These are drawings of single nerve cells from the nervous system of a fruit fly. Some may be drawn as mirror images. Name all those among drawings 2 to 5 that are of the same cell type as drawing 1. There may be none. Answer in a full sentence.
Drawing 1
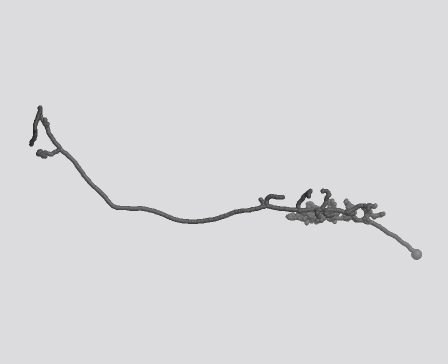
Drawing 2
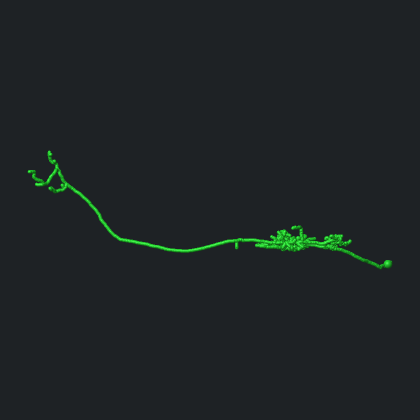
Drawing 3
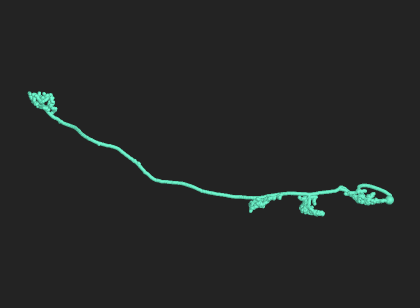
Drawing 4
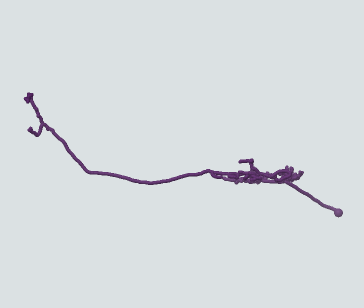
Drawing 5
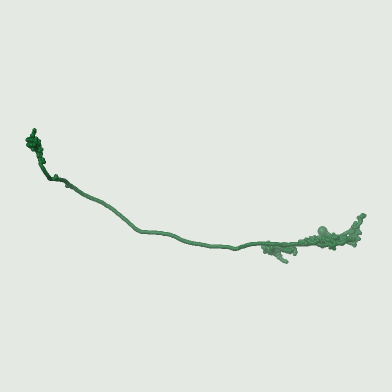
Drawing 2 and drawing 4 are of the same cell type.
